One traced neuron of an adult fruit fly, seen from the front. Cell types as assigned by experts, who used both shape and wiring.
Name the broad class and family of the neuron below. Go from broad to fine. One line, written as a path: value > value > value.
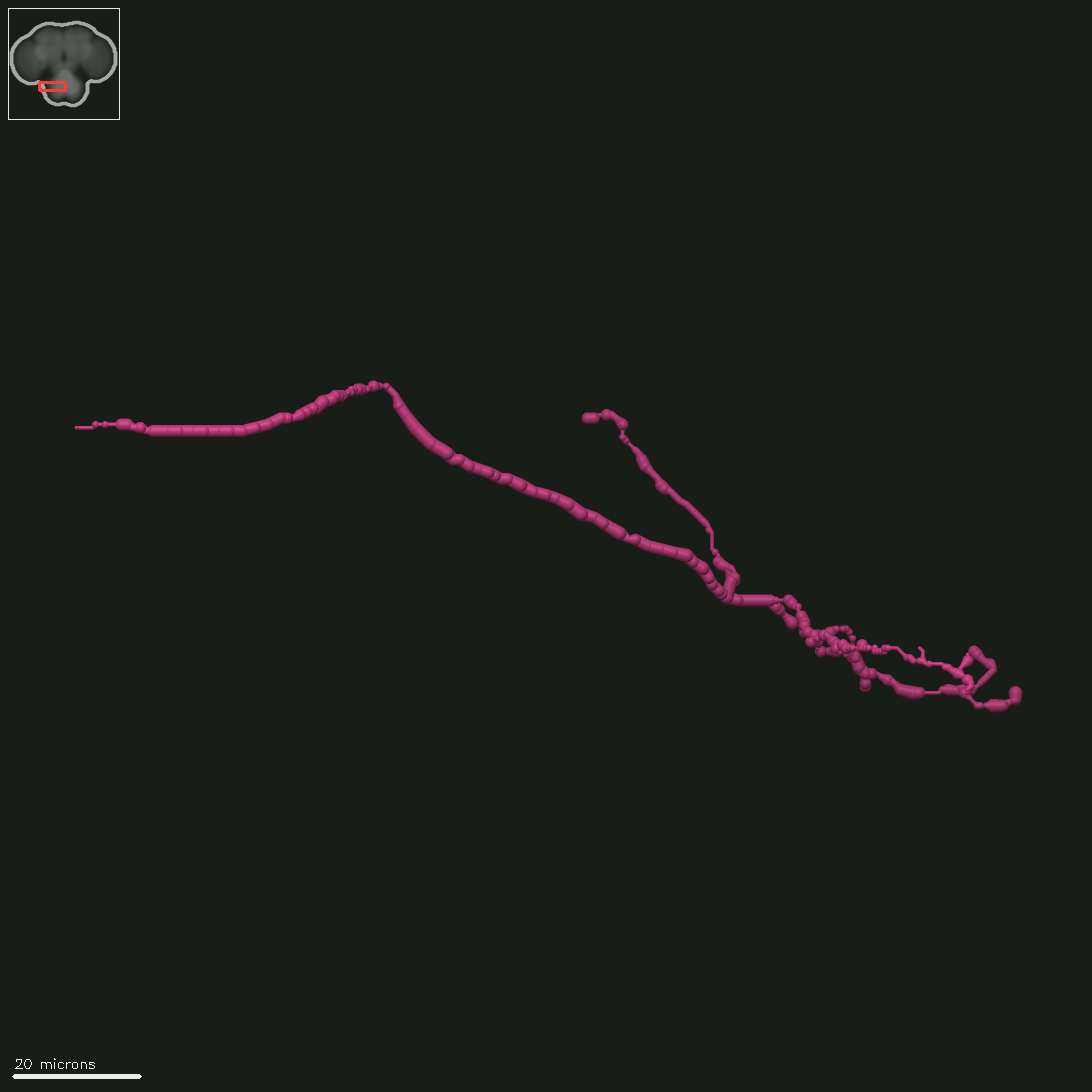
sensory neuron entering the nerve cord > class mechanosensory proprioceptive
